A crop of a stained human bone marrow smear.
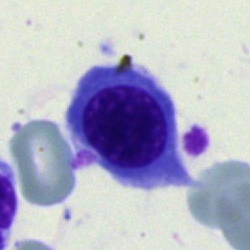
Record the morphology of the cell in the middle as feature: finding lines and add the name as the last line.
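Cytoplasm: moderate rim, widest toward the lower right
Granules: none visible
Vacuoles: none
Top edge: small dark brown particle
Name: erythroblast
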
